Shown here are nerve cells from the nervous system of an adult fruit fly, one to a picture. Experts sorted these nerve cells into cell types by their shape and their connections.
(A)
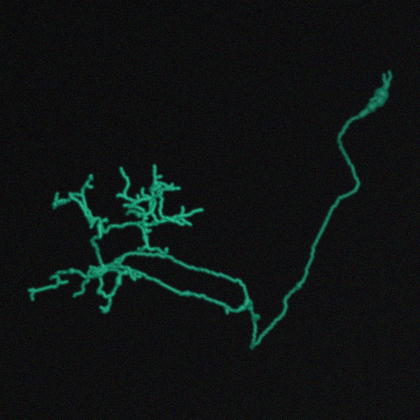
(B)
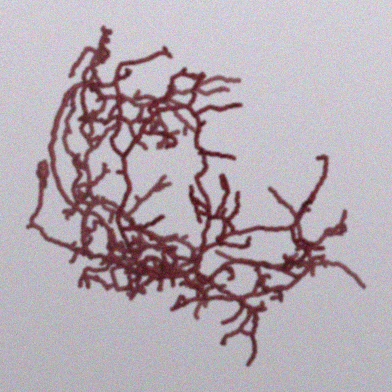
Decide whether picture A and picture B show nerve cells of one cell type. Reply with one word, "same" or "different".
different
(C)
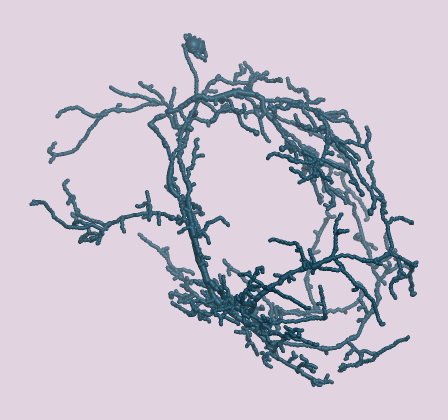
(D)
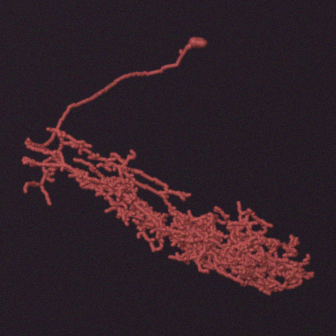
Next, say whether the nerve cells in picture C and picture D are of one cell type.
different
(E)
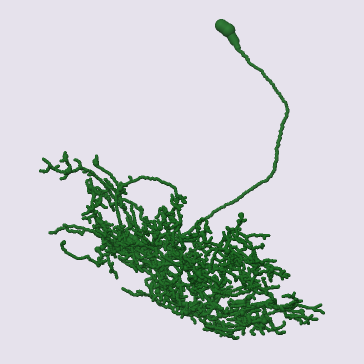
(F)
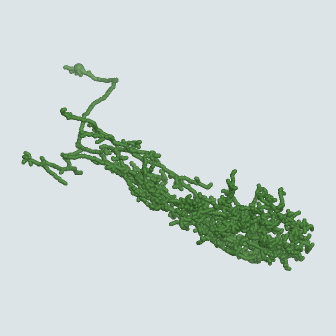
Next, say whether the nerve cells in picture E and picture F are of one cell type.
same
